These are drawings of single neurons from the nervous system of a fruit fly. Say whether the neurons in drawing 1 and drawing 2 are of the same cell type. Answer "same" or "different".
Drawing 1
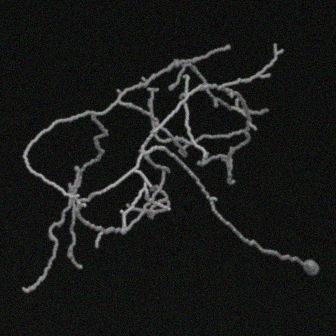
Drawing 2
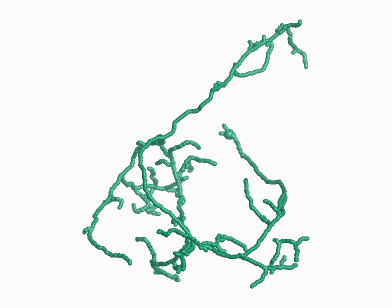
different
